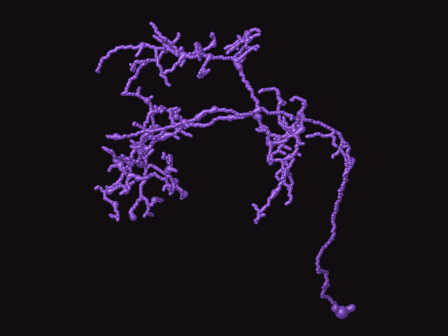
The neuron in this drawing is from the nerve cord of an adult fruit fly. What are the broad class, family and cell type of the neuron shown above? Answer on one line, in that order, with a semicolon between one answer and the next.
nerve-cord intrinsic neuron; hemilineage 21A; IN21A085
